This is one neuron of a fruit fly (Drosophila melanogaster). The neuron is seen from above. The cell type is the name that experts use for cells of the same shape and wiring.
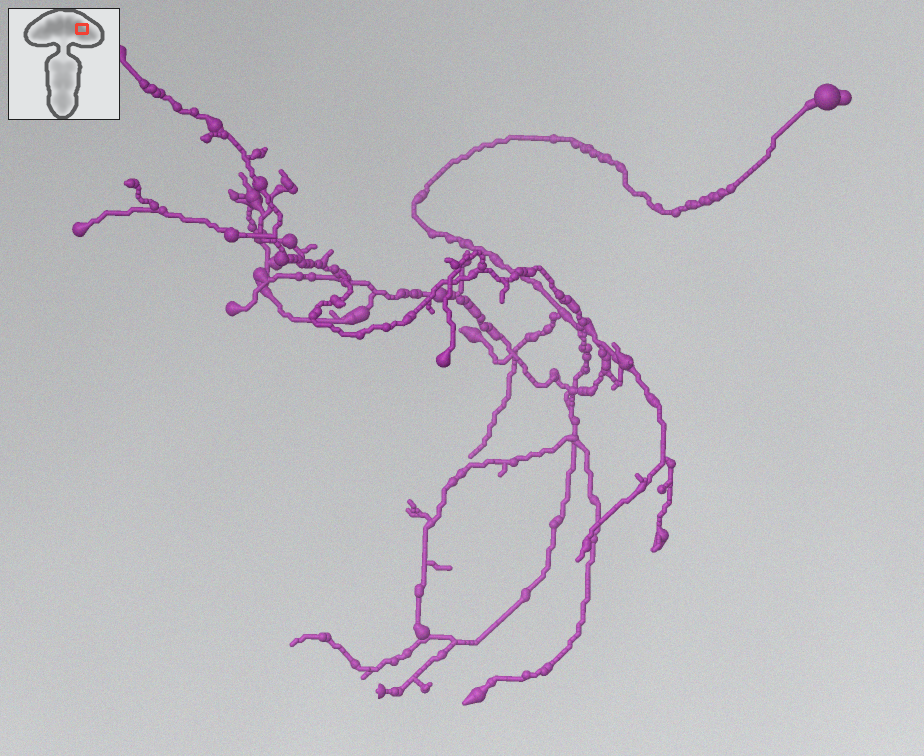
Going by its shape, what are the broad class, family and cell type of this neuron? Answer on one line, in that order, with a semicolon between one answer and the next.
central-brain intrinsic neuron; hemilineage LHl4_dorsal; CB3727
